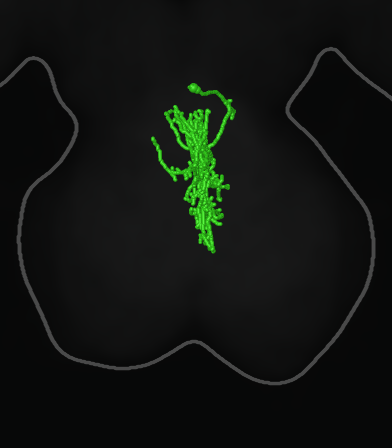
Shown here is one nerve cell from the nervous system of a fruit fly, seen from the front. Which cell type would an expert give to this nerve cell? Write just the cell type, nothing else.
IN23B016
